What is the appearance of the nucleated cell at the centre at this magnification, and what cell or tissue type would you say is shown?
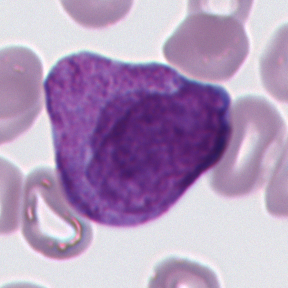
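The outline is angular rather than round, with fairly straight edges meeting at corners. The nucleus is a single unlobed mass, without segments or constrictions. Its chromatin is finely stippled and lacks coarse dark clumps. No clear vacuoles are visible within the cell. The cell is an atypical promyelocyte.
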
